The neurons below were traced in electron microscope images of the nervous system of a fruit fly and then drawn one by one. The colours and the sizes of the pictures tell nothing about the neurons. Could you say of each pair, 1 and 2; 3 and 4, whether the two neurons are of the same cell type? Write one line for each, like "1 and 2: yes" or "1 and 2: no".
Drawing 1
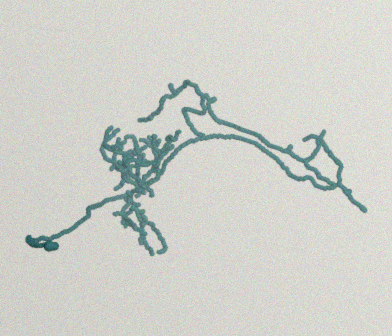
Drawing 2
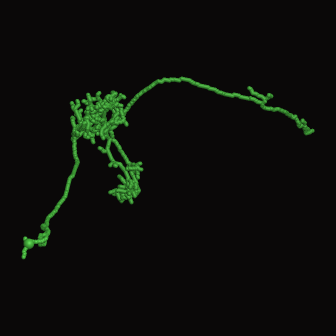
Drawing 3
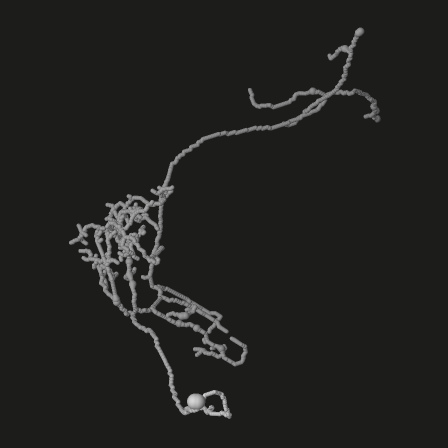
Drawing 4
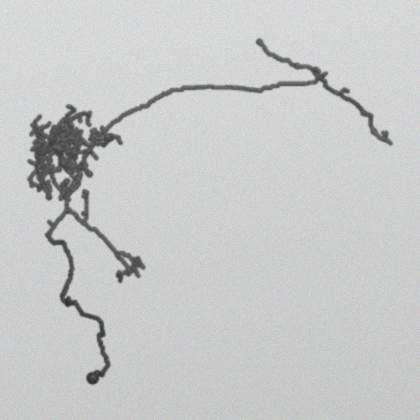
1 and 2: no
3 and 4: yes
